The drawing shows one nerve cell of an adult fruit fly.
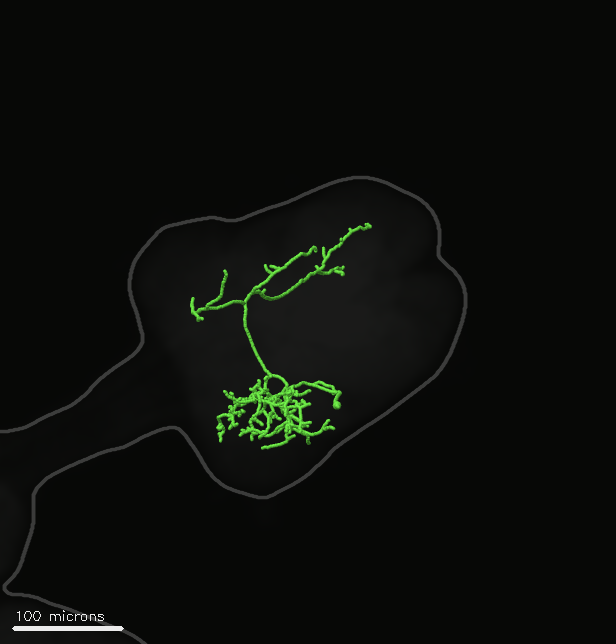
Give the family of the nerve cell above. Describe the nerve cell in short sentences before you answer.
By the scale bar it is about 200 microns tall in this view. As drawn here it is taller than it is wide. Its broad class is nerve-cord intrinsic neuron. The family is hemilineage 08B.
